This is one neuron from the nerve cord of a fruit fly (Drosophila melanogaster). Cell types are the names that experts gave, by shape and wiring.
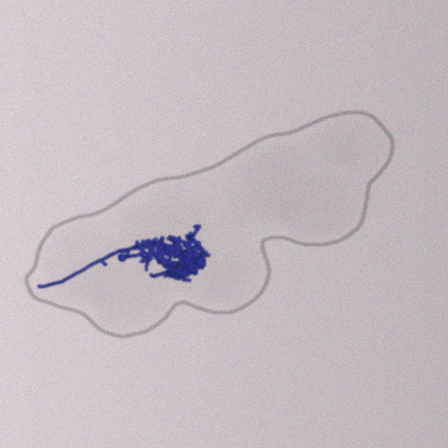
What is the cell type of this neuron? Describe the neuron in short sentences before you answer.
As drawn here it is more than twice as wide as it is tall. It is an ascending neuron. Its cell type is AN08B026.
